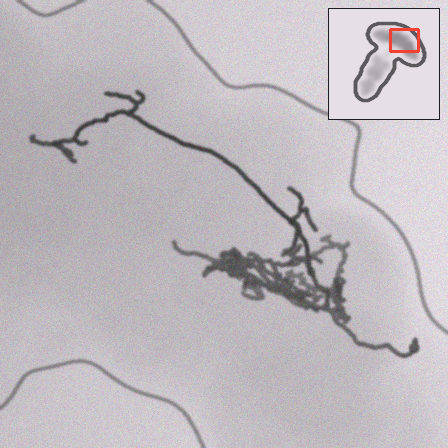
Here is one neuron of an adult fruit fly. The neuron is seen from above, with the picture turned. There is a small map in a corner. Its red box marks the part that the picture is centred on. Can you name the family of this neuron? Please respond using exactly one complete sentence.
The family of the neuron is hemilineage SLPal2.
